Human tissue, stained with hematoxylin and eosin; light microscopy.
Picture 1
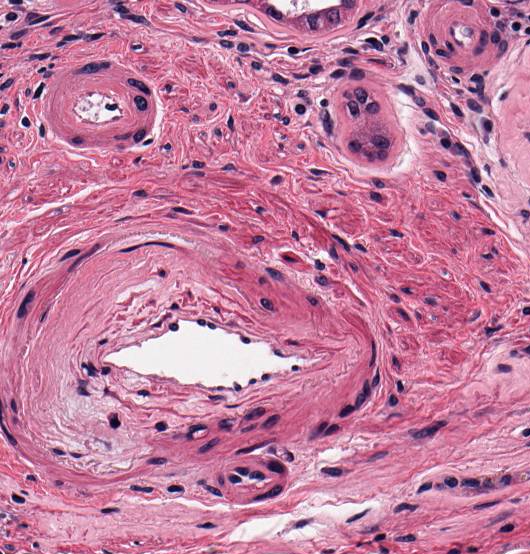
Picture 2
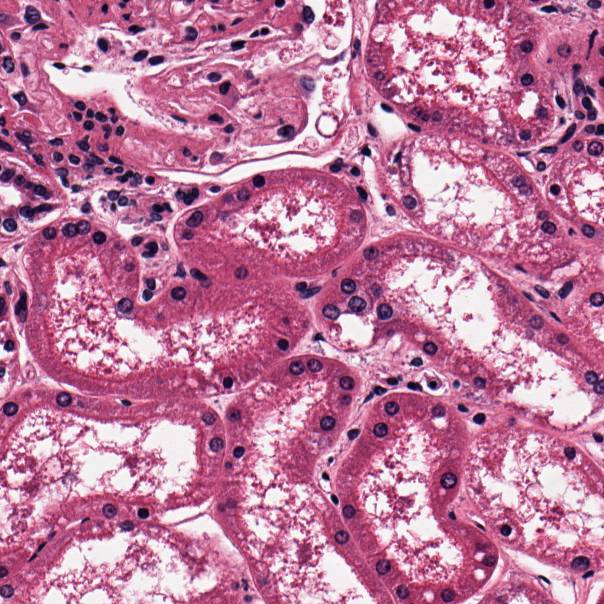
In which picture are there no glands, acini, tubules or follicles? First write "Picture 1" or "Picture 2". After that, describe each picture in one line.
Picture 1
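What picture 1 shows: No epithelial lining or glands are seen in the field.
What picture 2 shows: Each tubule is lined by a single layer of cuboidal to low columnar cells.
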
